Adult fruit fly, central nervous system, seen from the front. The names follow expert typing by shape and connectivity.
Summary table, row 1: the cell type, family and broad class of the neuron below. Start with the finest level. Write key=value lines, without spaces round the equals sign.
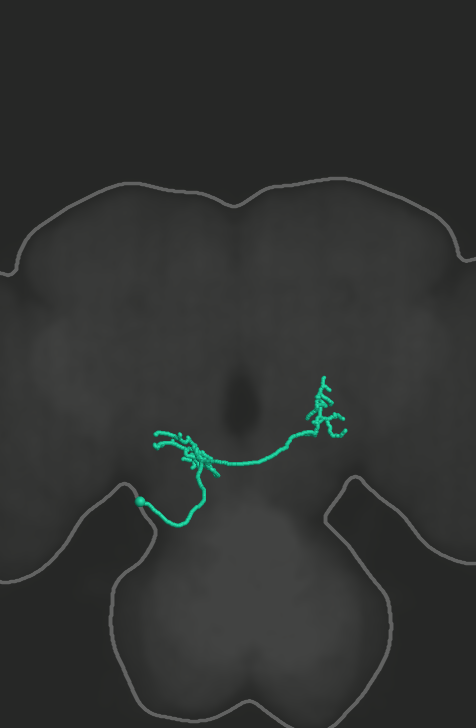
cell_type=GNG624
family=hemilineage MX7
broad_class=central-brain intrinsic neuron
